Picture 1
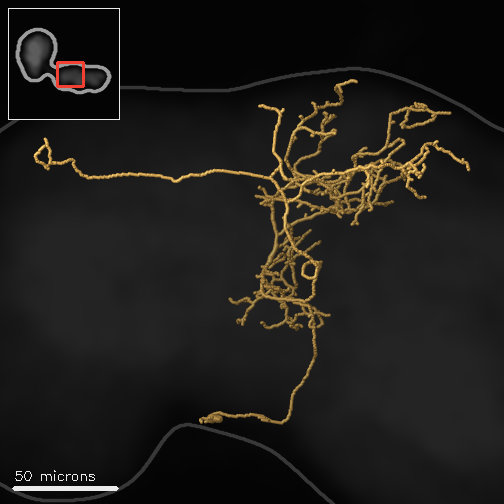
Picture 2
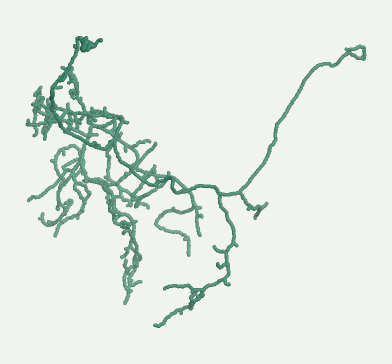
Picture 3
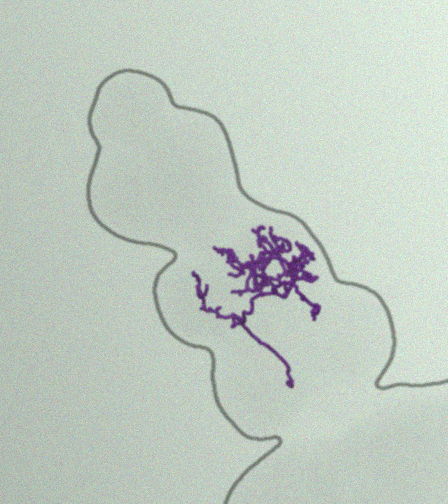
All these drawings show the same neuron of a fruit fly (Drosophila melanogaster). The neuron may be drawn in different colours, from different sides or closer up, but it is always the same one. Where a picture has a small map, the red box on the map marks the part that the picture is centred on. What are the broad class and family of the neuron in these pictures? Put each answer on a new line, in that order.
nerve-cord intrinsic neuron
hemilineage 08B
